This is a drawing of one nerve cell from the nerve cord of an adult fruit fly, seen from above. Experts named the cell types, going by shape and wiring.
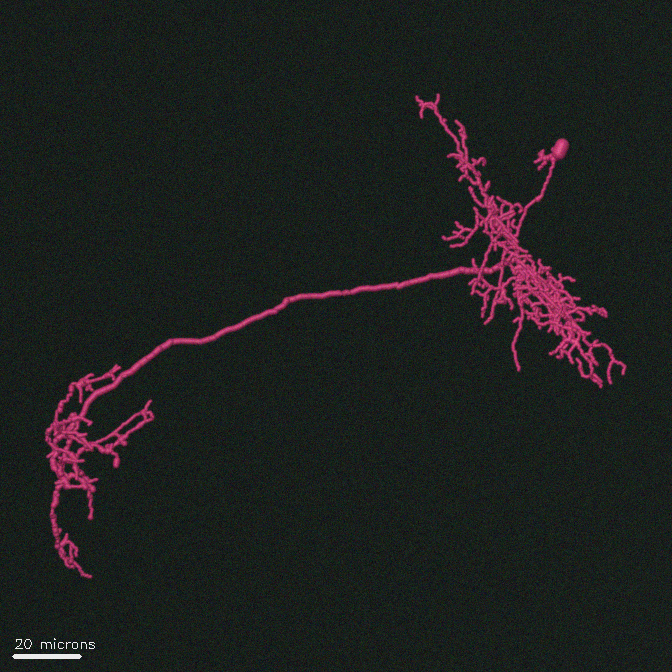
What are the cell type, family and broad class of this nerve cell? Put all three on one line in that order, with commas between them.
IN01A038, hemilineage 01A, nerve-cord intrinsic neuron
